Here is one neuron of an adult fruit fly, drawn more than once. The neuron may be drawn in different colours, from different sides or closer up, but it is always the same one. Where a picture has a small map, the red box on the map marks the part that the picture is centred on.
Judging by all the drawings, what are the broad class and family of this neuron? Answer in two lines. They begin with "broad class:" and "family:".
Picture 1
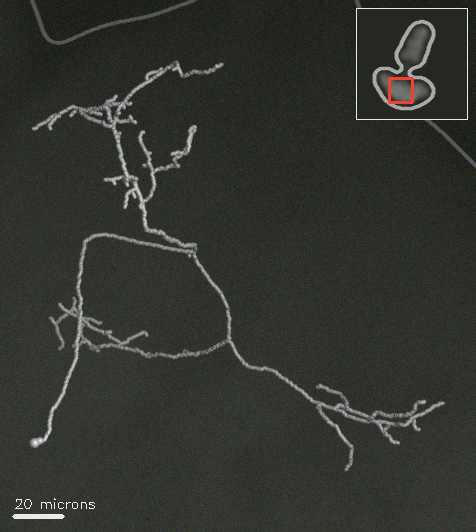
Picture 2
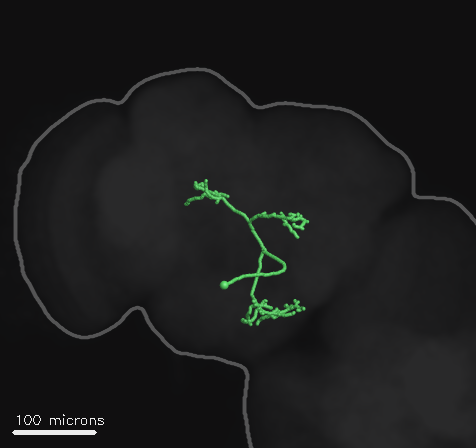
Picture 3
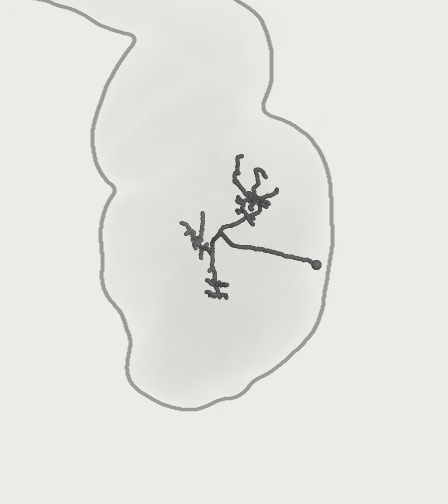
broad class: central-brain intrinsic neuron
family: hemilineage PSa1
